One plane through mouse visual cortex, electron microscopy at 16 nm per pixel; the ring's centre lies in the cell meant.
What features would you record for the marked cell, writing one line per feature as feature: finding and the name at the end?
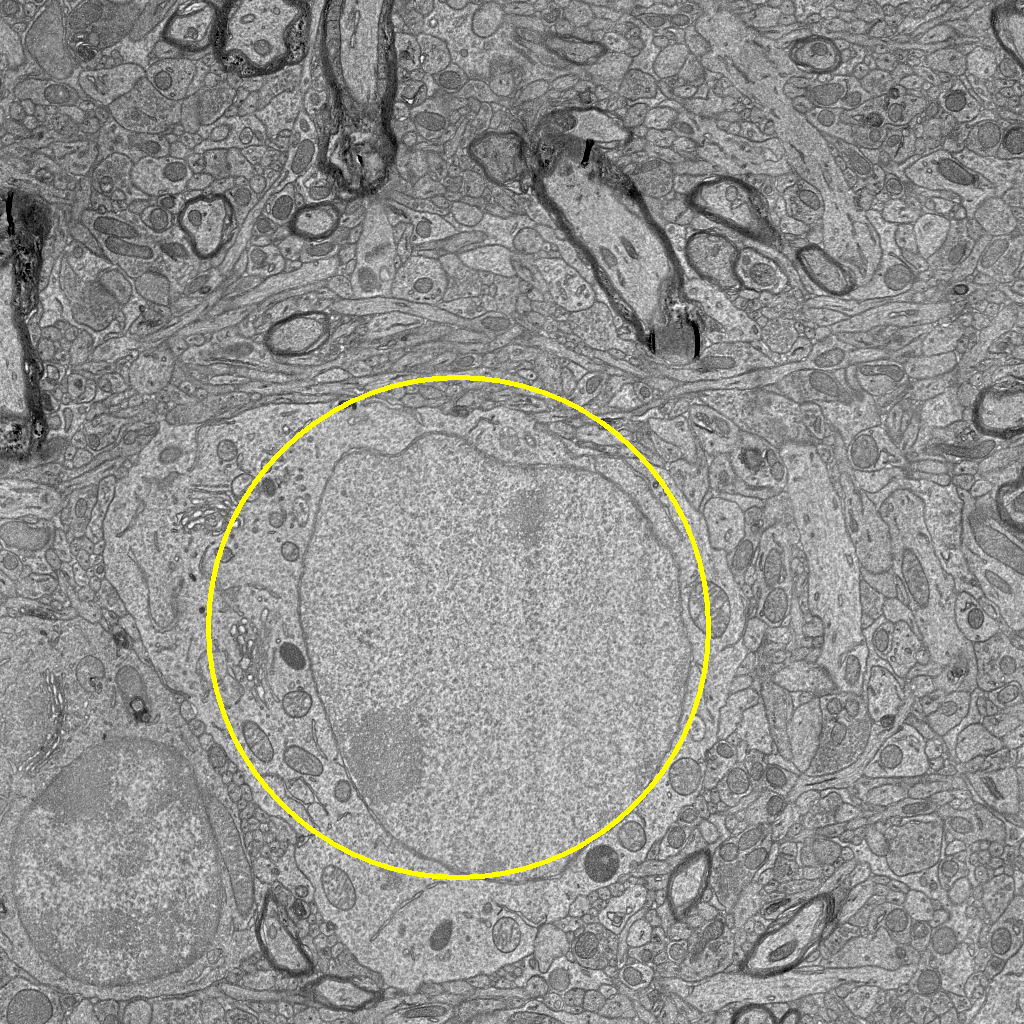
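Nucleus: large oval, shown whole, filling most of ring
Patch: darker, ill-defined, inside nucleus near lower-left edge
Golgi: stacks with small clear vesicles, cytoplasm left of nucleus
Mitochondria: several, round and oval, along left side of nucleus
Name: excitatory neuron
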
